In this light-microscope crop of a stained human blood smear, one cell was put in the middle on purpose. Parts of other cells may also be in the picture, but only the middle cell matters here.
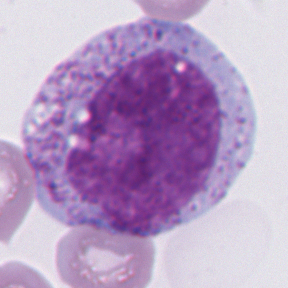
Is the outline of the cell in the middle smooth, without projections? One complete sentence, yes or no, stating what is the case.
Yes, the edge of the cell is even, with no ragged parts or projections.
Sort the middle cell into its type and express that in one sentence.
The cell at the heart of this crop is a promyelocyte.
